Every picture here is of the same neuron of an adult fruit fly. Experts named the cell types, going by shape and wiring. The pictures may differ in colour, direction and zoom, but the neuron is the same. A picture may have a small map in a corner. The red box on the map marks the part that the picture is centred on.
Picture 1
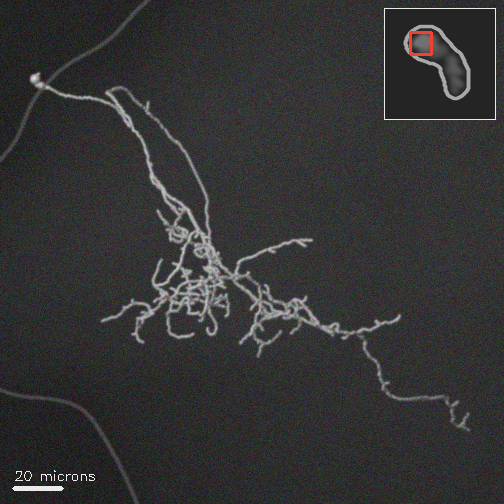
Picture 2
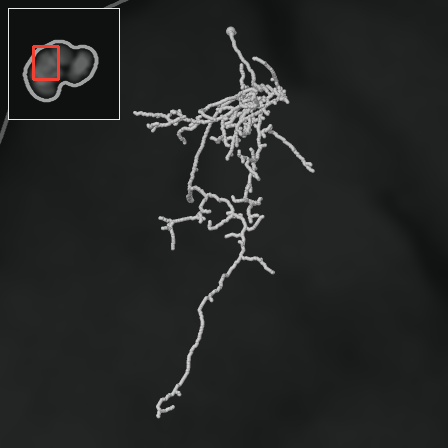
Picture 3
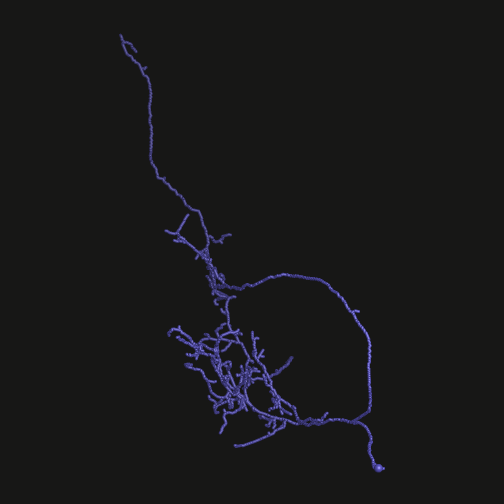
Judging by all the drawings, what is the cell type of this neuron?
PLP067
